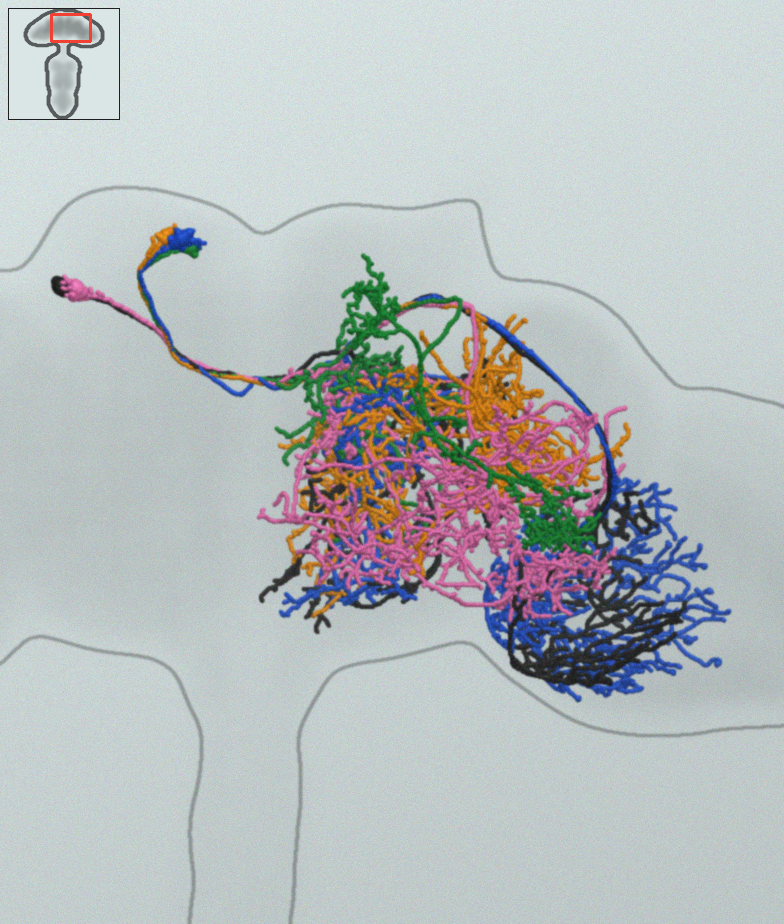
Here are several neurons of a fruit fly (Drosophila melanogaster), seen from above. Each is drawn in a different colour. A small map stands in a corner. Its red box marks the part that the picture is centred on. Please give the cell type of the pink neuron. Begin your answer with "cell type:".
cell type: LoVC20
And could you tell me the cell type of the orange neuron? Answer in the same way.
cell type: mALD3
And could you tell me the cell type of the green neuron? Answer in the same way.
cell type: mALB2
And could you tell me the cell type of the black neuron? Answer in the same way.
cell type: LoVC21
